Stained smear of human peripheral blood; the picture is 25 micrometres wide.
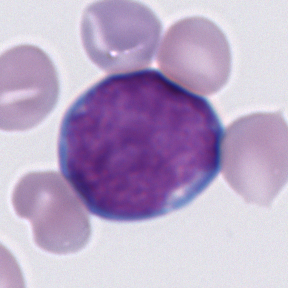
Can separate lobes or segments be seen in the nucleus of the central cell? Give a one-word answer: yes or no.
No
